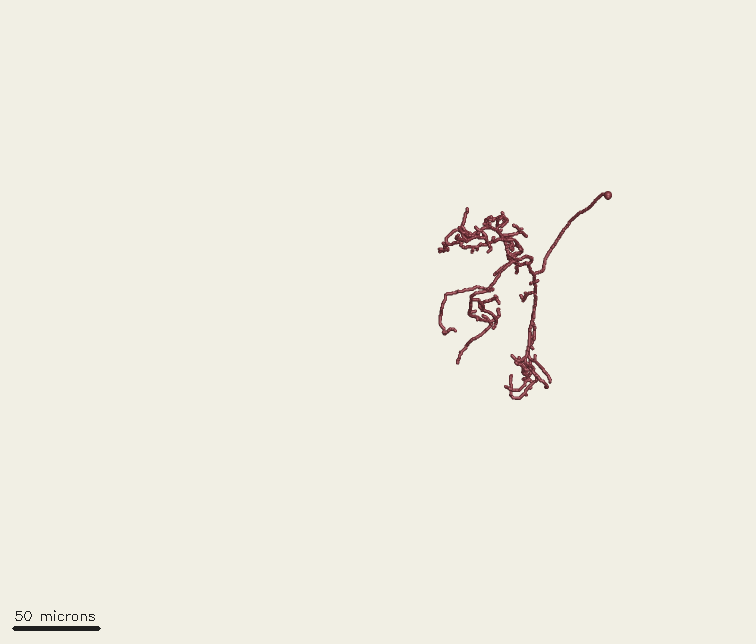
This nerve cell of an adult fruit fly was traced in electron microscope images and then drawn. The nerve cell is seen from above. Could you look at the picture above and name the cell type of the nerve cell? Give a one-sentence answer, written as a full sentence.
This nerve cell is of the type LAL060_b.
